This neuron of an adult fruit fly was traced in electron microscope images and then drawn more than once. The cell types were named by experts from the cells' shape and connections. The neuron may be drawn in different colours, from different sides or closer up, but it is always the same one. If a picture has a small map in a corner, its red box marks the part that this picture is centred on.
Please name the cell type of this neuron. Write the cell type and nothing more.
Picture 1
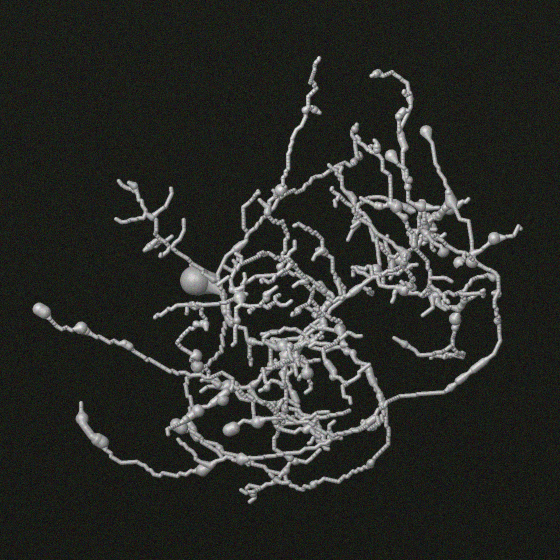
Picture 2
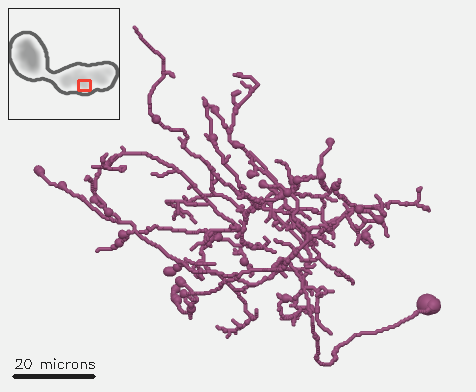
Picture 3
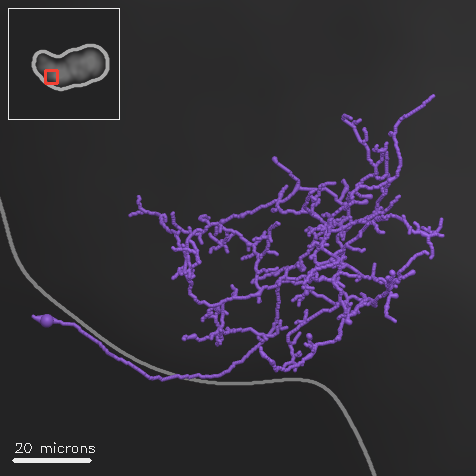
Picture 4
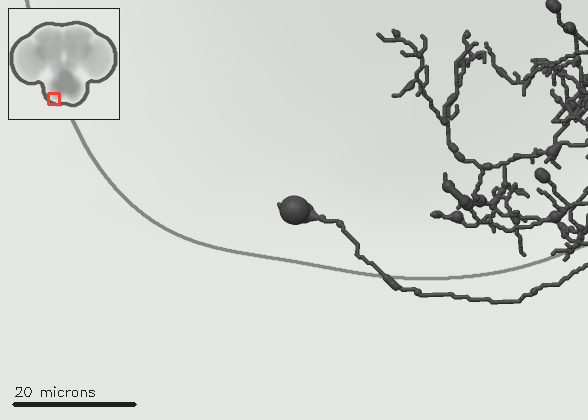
IN01B046_b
